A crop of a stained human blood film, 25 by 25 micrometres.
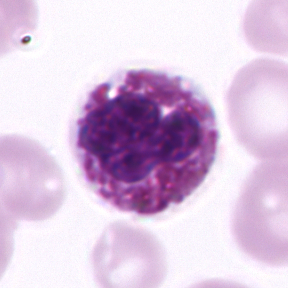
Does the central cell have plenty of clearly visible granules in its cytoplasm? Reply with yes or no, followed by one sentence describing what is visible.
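Yes. The cytoplasm is packed with coarse granules.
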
